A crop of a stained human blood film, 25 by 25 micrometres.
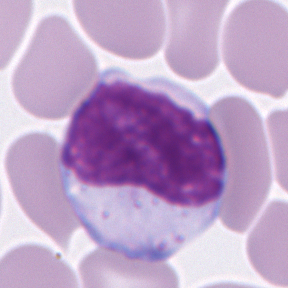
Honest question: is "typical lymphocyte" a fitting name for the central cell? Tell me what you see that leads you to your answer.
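Start with the granules: a few small pinkish-purple ones are scattered in the pale cytoplasm, and that goes with large granular lymphocyte.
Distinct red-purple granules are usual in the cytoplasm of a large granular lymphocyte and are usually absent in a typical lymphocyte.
So on this point typical lymphocyte does not hold up. The nucleus, about 15 by 10 micrometres, sits in the upper part of the cell, pushed to one side, and its lower border, facing the cytoplasm, is gently wavy rather than straight. Red cells press against the cell on both its left and right sides. Putting it together, typical lymphocyte does not fit; this is a large granular lymphocyte.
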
